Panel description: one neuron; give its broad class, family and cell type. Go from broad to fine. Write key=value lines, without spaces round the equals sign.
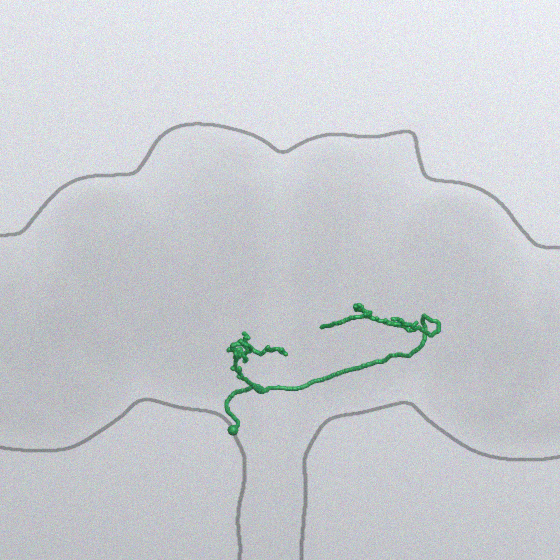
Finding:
broad_class=central-brain intrinsic neuron
family=hemilineage LB19
cell_type=PS357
